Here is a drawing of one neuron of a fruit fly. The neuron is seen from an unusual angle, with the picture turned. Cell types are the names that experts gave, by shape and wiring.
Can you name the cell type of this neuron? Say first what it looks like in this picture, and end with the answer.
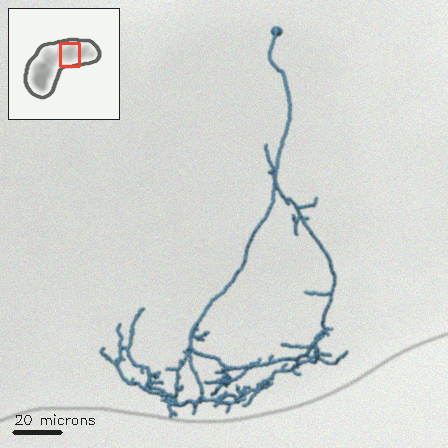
Its cell body lies at the top of the picture. From top to bottom in the picture it spans about 170 microns. Dozens of branch ends can be seen. It is a nerve-cord intrinsic neuron. It is of cell type IN06B066.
